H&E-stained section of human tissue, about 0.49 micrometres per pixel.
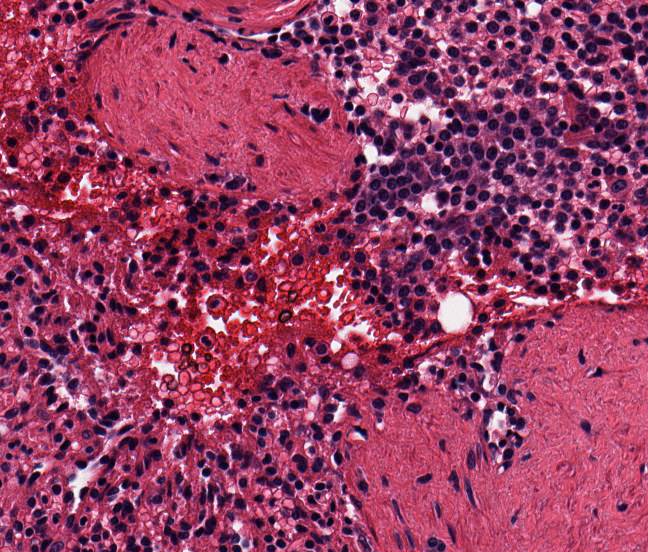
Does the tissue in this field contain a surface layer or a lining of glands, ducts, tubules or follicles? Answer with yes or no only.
No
